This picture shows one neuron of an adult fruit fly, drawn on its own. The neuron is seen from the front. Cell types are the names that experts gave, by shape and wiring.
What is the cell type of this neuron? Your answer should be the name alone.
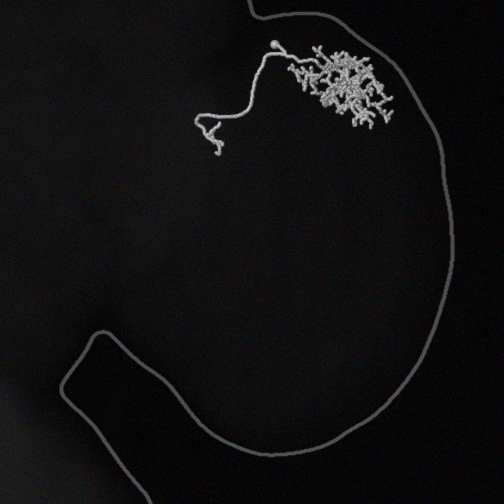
MeLo1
